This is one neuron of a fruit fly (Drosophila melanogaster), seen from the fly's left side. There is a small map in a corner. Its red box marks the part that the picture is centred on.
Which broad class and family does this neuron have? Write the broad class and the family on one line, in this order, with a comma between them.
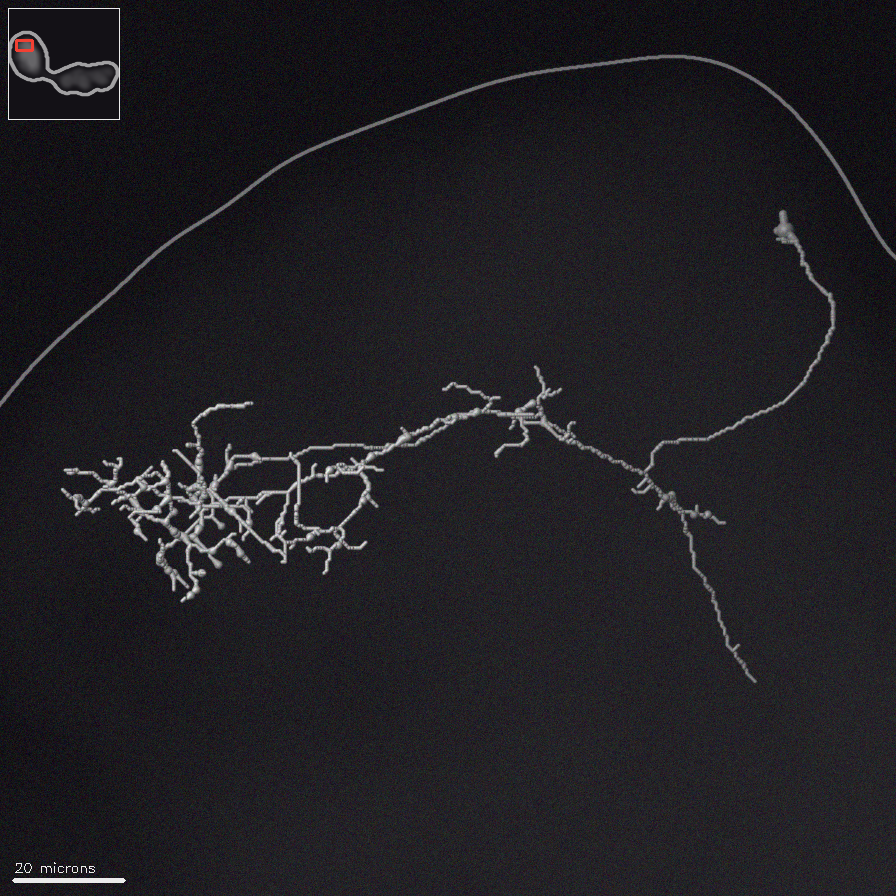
central-brain intrinsic neuron, hemilineage SLPad1_posterior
